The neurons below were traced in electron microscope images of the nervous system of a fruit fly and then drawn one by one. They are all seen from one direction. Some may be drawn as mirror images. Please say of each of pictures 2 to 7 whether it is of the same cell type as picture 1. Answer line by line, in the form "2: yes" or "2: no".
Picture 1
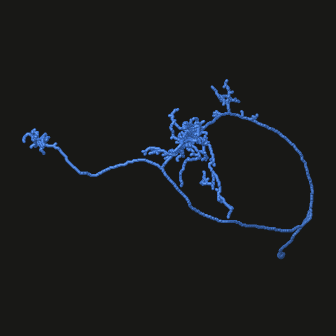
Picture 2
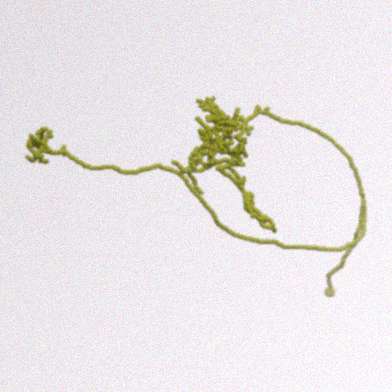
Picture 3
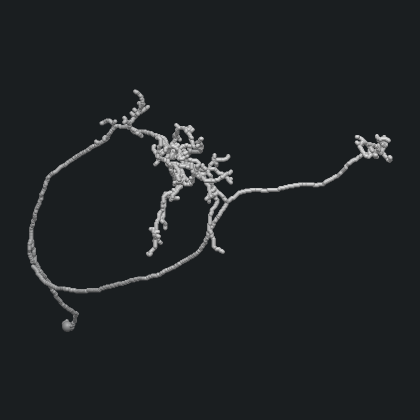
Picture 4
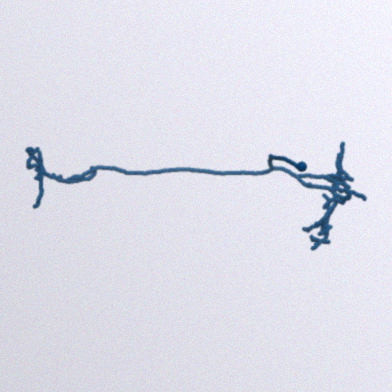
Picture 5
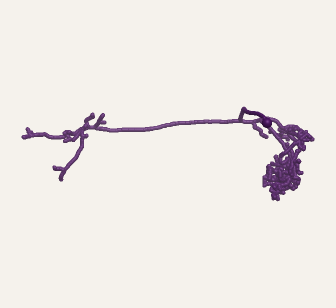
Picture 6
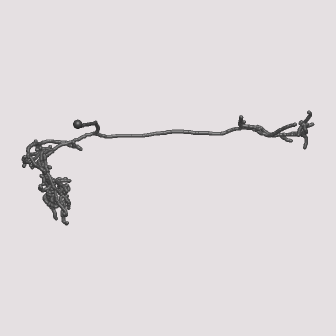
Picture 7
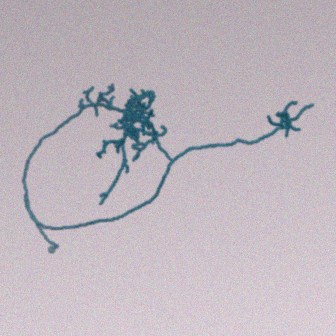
2: yes
3: yes
4: no
5: no
6: no
7: yes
